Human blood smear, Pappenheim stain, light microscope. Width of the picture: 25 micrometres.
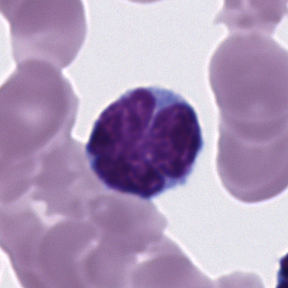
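Typical lymphocyte in a stained smear of peripheral blood. Notice how round and smooth its outline is. Look at the top of the nucleus, where a deep, narrow cleft cuts in. The cytoplasm is pale blue, and no granules are visible in it.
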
